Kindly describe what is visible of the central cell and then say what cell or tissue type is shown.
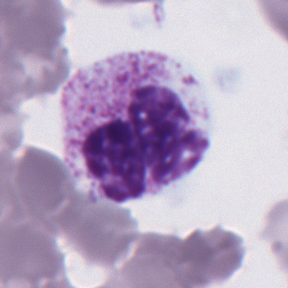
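The central cell has a round, smooth outline. Its chromatin is dark purple and coarsely clumped. Behind the granules the cytoplasm is pale and almost colourless, and its widest band lies to the upper left of the nucleus. The cell is a segmented neutrophil.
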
